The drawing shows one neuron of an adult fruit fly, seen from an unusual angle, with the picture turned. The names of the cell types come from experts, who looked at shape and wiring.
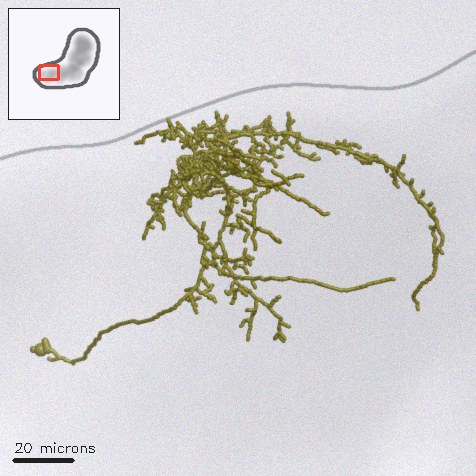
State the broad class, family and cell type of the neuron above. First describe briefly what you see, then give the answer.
Its cell body lies at the lower left of the picture. By the scale bar it is about 140 microns wide in this view. It is a nerve-cord intrinsic neuron. Its family is hemilineage 03A. It is of cell type IN03A037.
